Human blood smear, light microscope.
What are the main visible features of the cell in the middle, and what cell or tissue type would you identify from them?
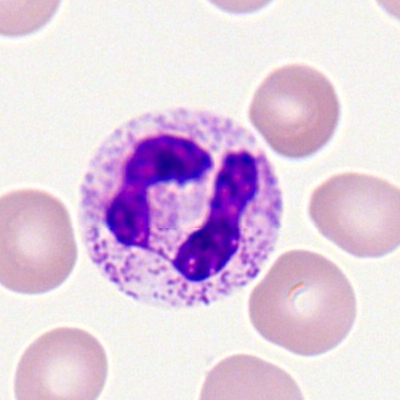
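Curving as a lobed band, the nucleus bends around a pale central patch of cytoplasm. No nucleoli are visible within it. The cytoplasm is abundant, pale pink and free of vacuoles. The cell is a segmented neutrophil.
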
